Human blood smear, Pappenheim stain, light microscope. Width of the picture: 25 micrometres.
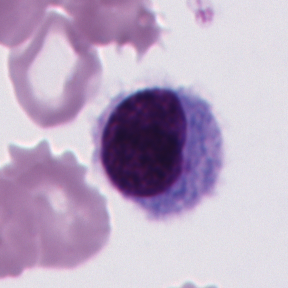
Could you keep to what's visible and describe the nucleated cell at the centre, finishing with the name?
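This one measures about 12 micrometres across. The nucleus is a single rounded mass with no lobes, about 10 by 8 micrometres, sitting toward the left and filling about 60% of the cell's area. Its chromatin stains dark purple and dense. The blue cytoplasm makes a crescent on the right side of the nucleus. It's a hairy cell.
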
